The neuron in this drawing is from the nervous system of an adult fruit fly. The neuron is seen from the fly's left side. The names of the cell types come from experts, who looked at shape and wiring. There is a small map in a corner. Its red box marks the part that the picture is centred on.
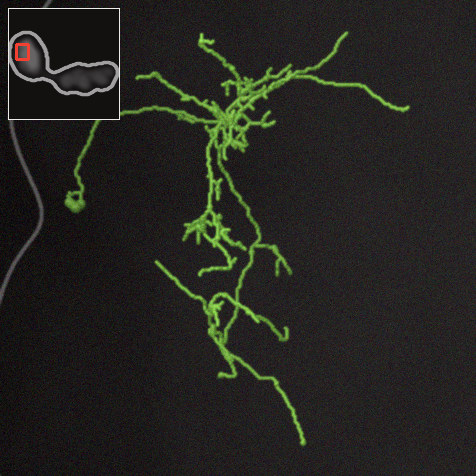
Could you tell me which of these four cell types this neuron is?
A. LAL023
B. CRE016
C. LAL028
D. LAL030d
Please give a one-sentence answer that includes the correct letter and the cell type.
The neuron is a cell of type LAL030d, the type in option D.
